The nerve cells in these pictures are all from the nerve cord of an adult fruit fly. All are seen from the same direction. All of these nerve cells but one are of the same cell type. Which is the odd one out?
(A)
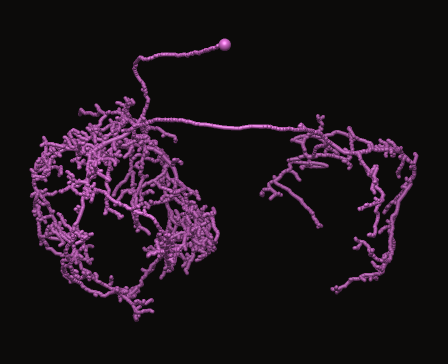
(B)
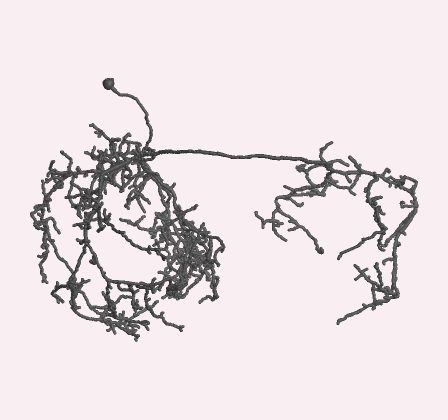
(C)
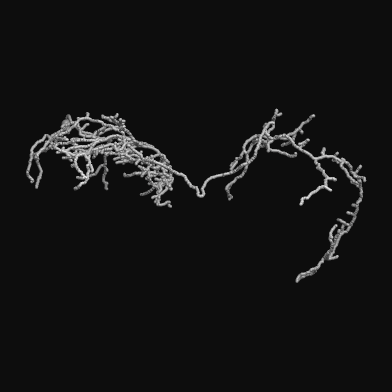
Picture C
